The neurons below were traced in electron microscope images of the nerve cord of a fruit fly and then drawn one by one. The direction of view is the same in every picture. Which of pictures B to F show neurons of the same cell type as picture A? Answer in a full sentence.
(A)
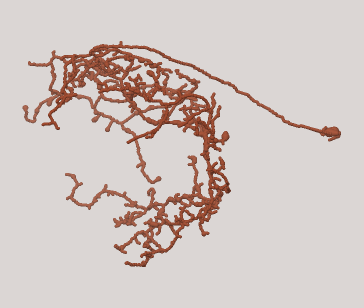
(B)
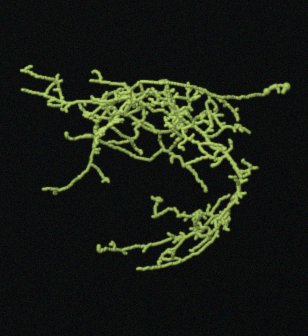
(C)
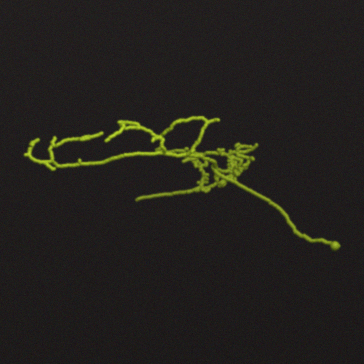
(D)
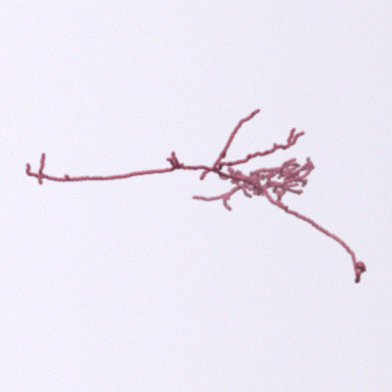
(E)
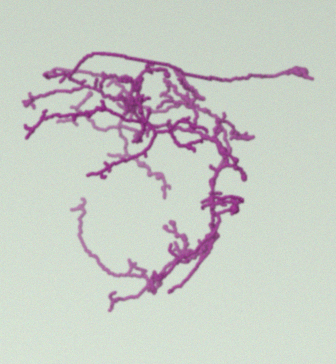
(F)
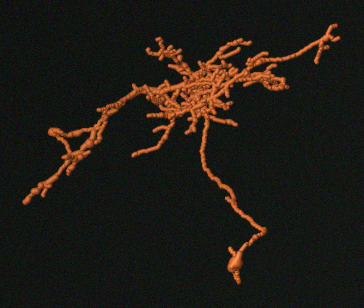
Picture B and picture E are of the same cell type.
